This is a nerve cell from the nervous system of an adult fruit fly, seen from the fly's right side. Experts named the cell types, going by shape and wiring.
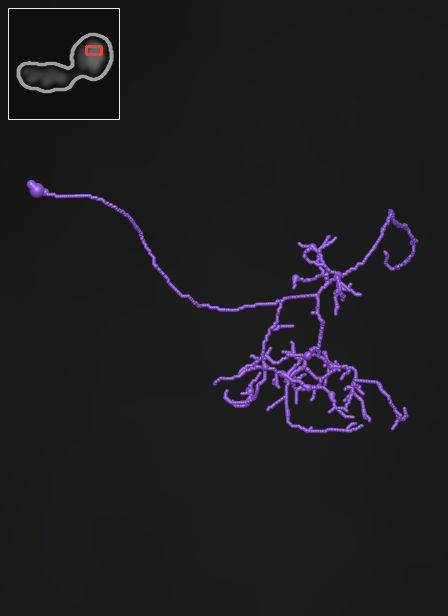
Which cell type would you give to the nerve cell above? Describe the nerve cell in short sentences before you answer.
The picture shows dozens of branch ends. As drawn here it is wider than it is tall. This is a central-brain intrinsic neuron. Its cell type is FC3_c.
